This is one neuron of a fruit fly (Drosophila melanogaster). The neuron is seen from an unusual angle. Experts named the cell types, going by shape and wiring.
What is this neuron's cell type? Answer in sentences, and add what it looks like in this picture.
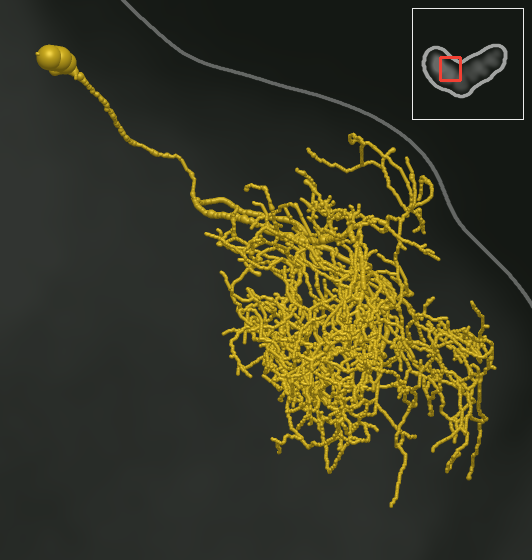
The cell type is SLP438. This is a central-brain intrinsic neuron. Dozens of branch ends can be seen. In this view it is about as wide as it is tall.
